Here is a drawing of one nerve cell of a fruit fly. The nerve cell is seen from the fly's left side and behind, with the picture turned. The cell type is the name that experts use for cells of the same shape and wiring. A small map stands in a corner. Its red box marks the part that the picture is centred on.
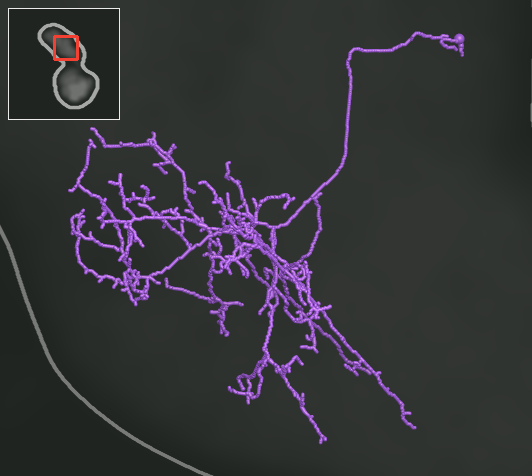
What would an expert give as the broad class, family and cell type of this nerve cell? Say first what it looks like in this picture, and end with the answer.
Its cell body lies at the upper right of the picture. Dozens of branch ends can be seen. This is a nerve-cord intrinsic neuron. Its family is hemilineage 00A. It is of cell type IN00A040.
